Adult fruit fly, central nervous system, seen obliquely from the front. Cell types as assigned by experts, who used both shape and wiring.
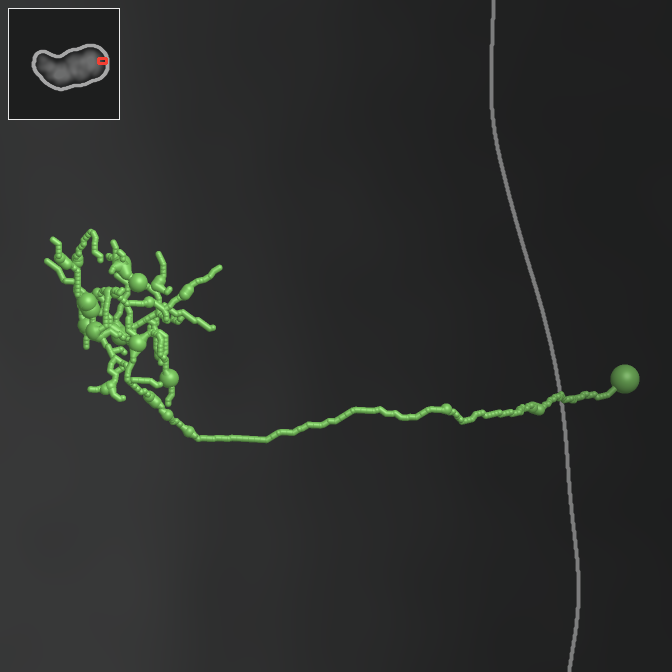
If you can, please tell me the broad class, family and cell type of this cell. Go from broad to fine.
optic-lobe intrinsic neuron; Cm; Cm4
